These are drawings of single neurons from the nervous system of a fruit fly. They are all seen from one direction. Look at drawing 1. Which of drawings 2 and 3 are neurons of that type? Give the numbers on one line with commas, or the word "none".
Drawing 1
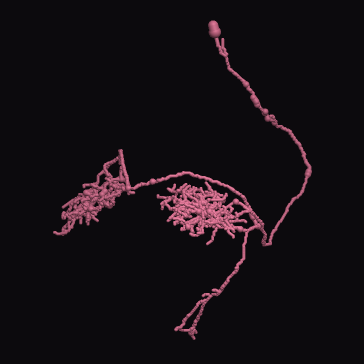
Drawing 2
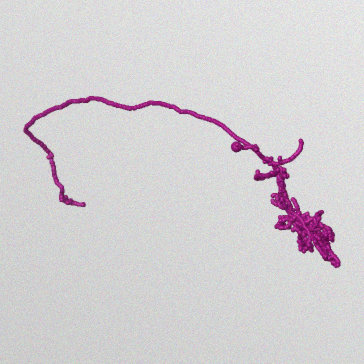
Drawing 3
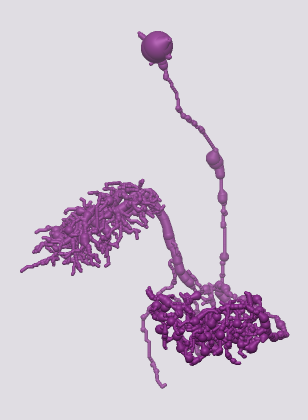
3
